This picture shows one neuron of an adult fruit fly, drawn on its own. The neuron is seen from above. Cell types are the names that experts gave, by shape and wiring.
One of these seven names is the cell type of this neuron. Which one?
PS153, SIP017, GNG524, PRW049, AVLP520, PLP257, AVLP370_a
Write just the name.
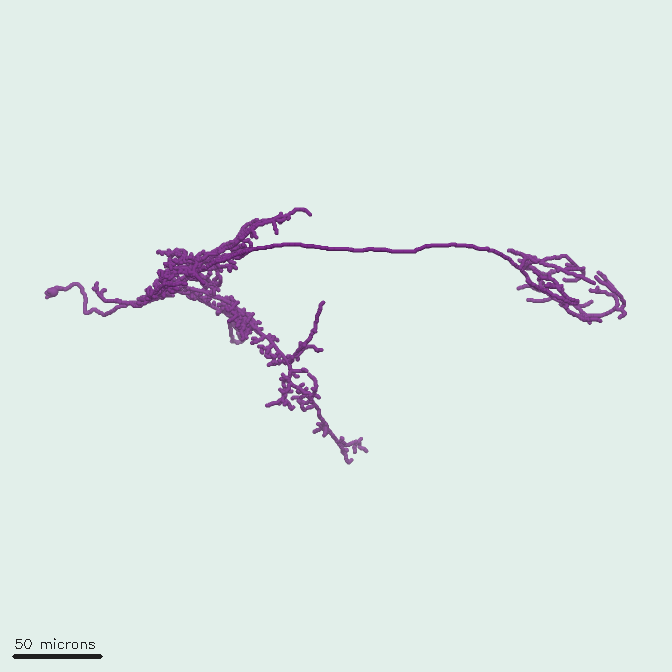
SIP017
